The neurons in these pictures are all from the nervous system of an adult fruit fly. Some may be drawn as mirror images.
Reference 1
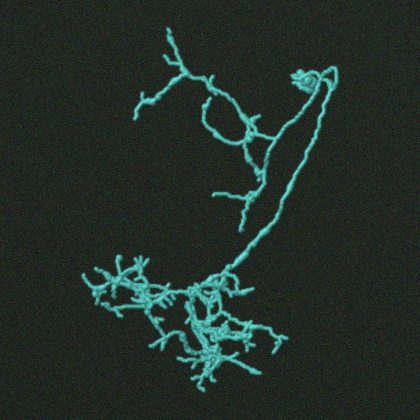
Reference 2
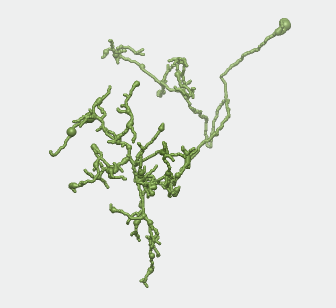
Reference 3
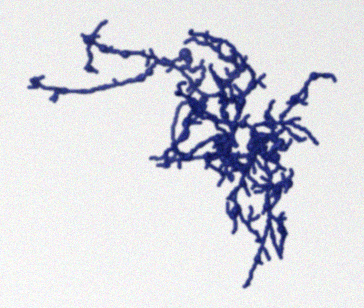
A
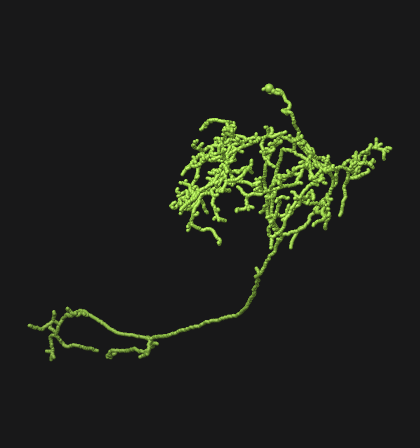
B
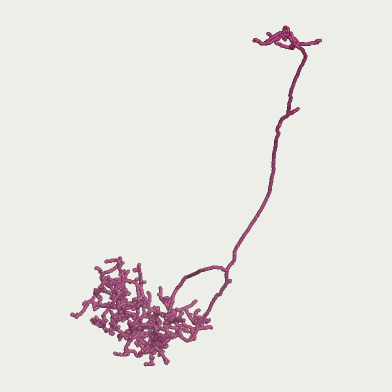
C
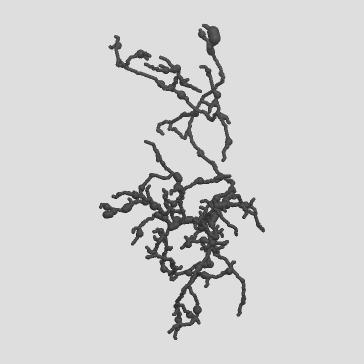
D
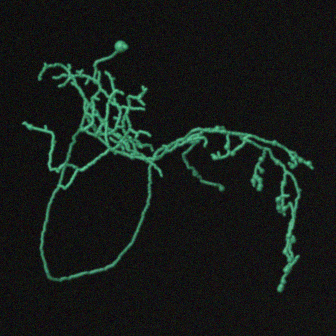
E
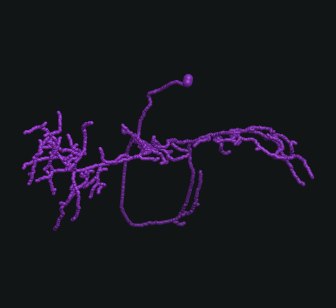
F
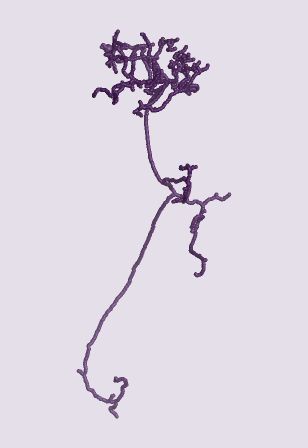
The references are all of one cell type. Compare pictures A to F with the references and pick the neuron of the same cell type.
Picture C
